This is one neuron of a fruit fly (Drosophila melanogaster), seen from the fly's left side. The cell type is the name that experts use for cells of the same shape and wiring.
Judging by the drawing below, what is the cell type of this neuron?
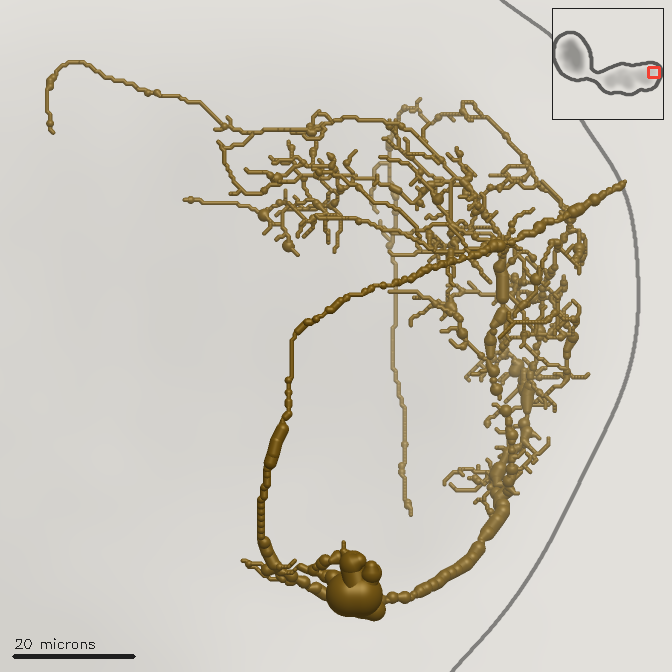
LK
